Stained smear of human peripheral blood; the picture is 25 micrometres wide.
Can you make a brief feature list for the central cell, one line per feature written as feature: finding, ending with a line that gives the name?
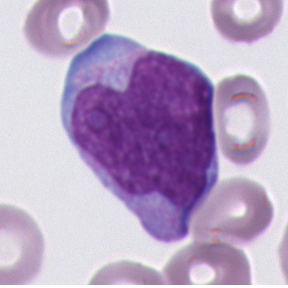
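Outline: irregular and angular, not round
Nucleus: notched at its upper left edge
Chromatin: finely granular, no coarse dark clumps
Granules: a few fine pinkish-purple ones in the cytoplasm beside the notch
Name: atypical promyelocyte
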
